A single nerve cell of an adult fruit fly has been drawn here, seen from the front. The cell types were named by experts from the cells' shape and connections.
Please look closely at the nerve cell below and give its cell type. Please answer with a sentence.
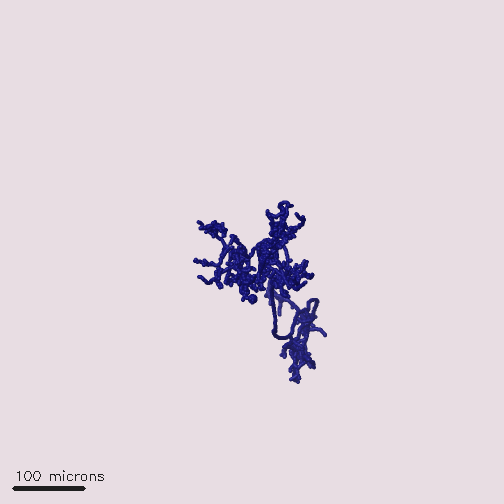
The cell type is DNg109.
